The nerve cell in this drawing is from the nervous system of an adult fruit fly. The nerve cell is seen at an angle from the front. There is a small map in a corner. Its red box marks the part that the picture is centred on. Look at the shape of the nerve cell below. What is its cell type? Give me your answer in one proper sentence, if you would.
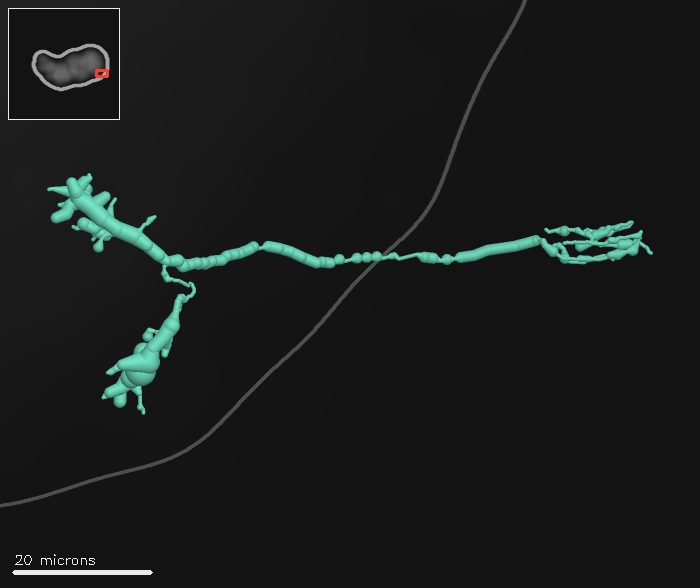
The cell type designation of this neuron is T1.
